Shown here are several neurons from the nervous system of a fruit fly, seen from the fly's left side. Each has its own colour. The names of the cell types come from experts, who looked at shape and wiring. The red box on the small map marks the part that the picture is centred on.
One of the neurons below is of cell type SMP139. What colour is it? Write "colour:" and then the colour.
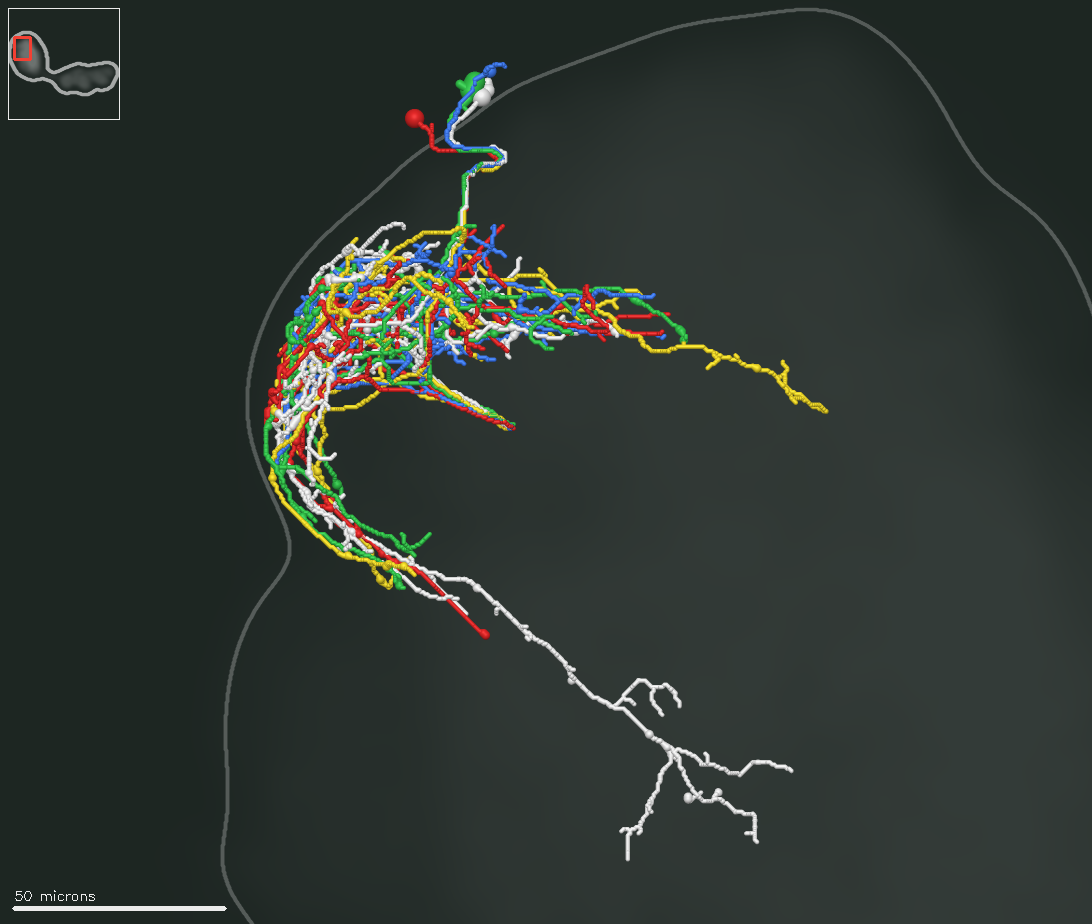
colour: green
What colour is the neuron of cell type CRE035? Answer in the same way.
colour: red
